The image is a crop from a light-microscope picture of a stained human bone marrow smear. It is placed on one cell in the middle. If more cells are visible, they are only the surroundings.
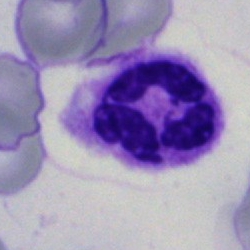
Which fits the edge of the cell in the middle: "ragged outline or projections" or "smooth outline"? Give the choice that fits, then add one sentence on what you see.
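Ragged outline or projections. The cell outline draws out into a tapered point on its left side.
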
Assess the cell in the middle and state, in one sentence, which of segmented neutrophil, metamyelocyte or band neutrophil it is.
This crop is built around a segmented neutrophil at its centre.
